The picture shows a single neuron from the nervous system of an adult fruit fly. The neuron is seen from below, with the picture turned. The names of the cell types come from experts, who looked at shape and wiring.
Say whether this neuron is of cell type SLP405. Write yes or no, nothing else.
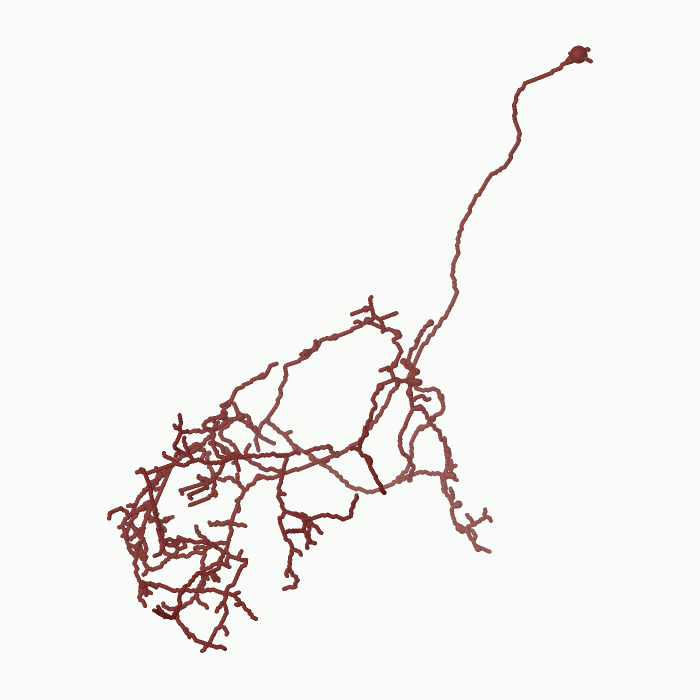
no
